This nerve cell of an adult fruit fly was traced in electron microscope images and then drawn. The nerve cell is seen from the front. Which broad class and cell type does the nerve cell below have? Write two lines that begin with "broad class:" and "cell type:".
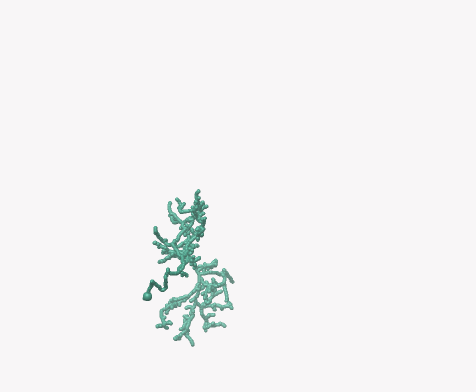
broad class: central-brain intrinsic neuron
cell type: GNG663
